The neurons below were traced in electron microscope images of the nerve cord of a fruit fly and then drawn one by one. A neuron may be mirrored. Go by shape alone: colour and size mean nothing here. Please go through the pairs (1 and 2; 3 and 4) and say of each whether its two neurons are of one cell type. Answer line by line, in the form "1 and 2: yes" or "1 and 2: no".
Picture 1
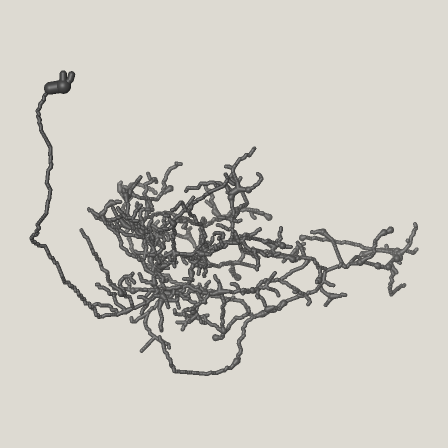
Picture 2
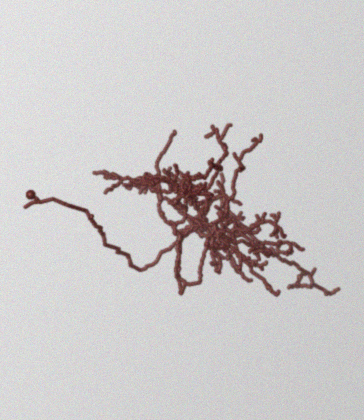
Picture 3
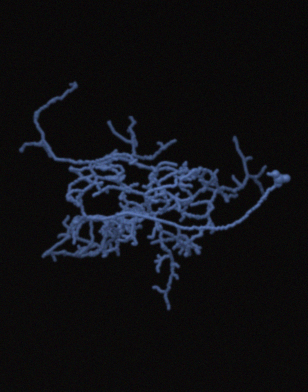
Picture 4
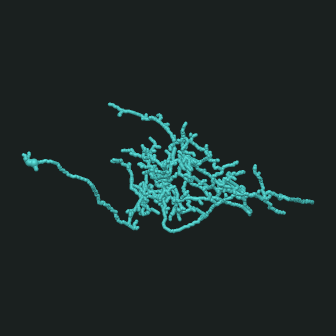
1 and 2: no
3 and 4: yes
